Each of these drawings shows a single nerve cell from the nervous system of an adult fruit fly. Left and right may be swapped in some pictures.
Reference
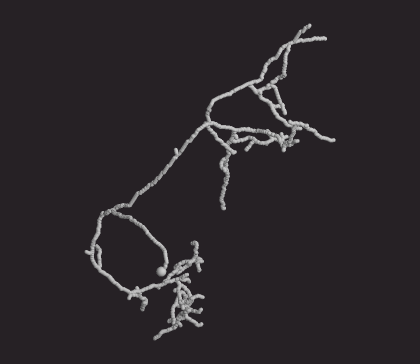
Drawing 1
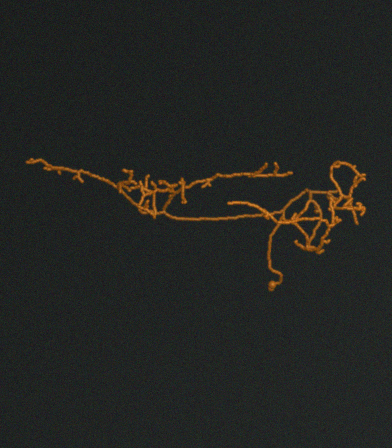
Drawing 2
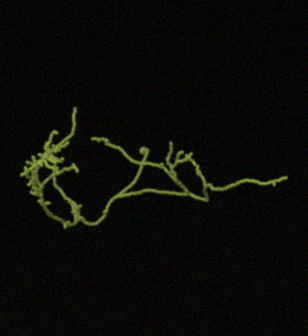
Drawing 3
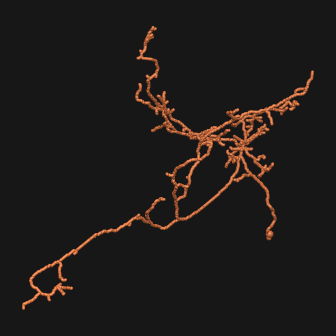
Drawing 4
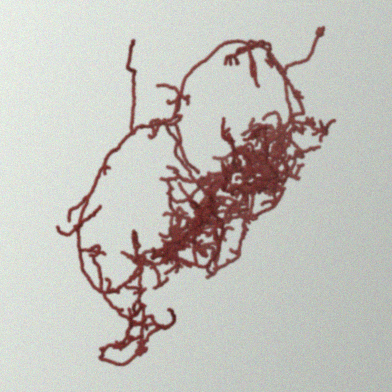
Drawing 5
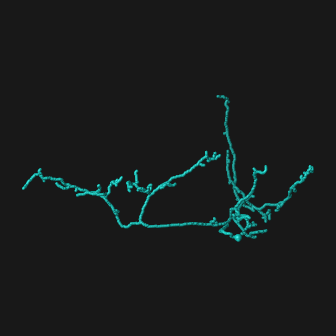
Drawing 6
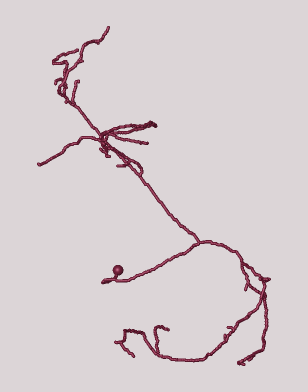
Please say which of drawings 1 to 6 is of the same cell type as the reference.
1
